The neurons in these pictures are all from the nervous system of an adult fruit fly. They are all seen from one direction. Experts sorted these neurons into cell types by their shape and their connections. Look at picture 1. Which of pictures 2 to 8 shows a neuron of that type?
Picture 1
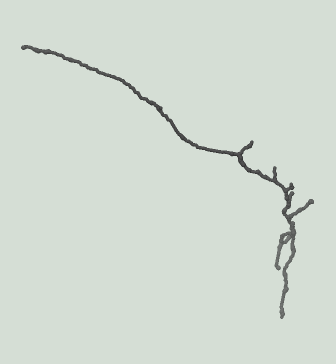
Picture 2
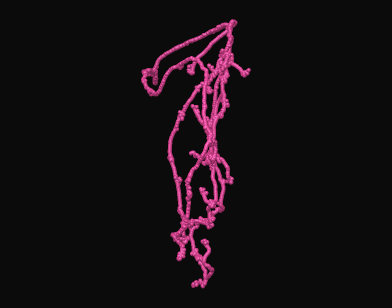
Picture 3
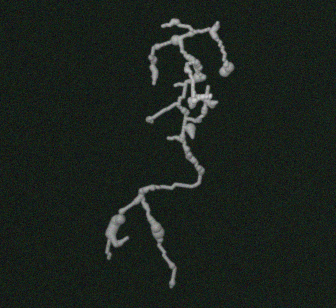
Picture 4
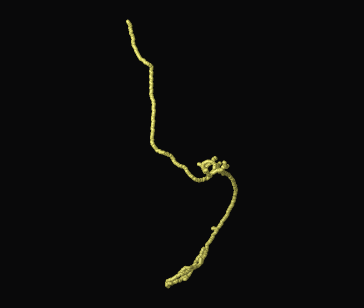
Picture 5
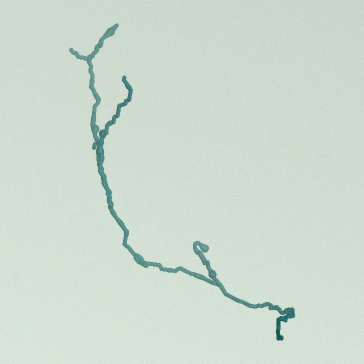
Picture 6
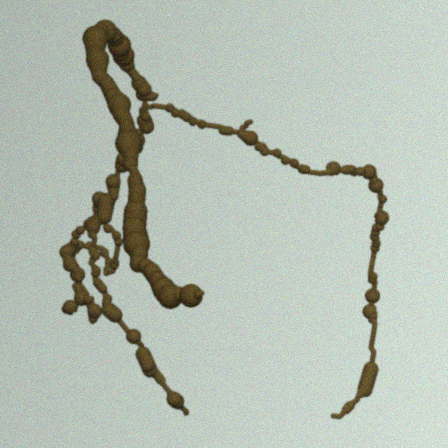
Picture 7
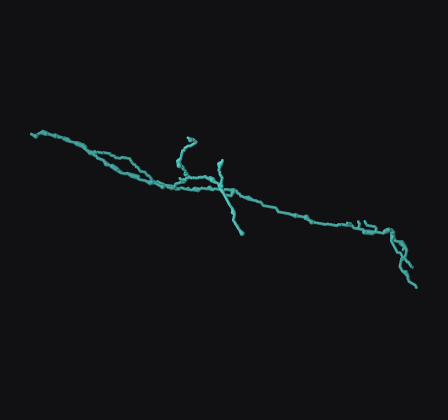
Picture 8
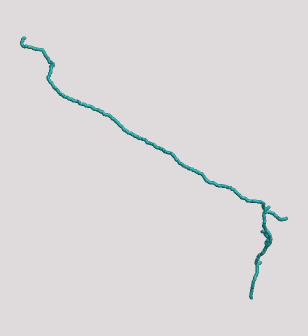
8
